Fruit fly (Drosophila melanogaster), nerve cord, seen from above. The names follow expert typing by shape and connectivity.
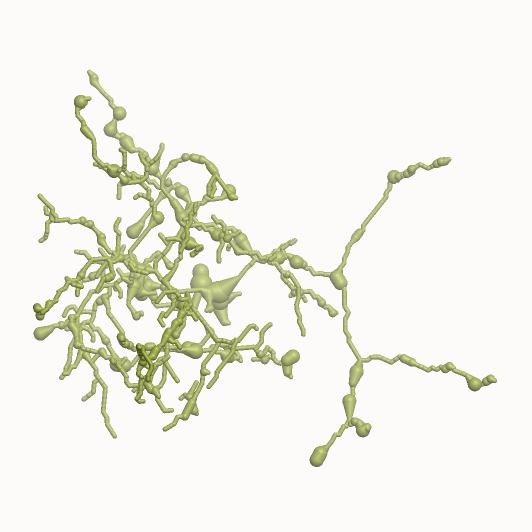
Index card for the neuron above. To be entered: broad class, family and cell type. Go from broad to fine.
nerve-cord intrinsic neuron; hemilineage 01B; IN01B070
